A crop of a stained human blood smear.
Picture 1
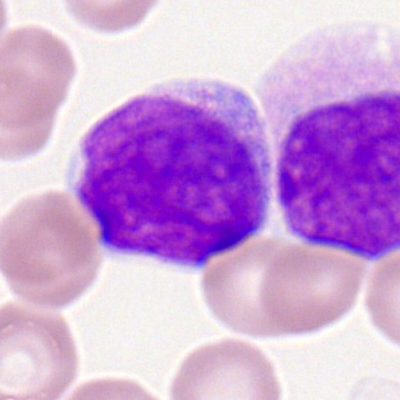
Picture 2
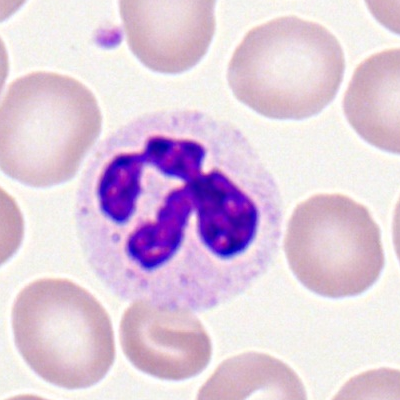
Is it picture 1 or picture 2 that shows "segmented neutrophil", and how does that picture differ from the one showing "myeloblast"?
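The cell in the middle of picture 1 is a myeloblast, and the one in picture 2 is a segmented neutrophil. Start with how much cytoplasm each has: in the myeloblast the nucleus fills most of the cell and leaves only a narrow pale blue rim, while the segmented neutrophil has abundant, pale pinkish-lilac cytoplasm.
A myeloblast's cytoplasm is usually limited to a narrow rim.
Now look inside that cytoplasm: fine lilac granules are scattered through the neutrophil's, and neither cell shows any vacuoles. The neutrophil's chromatin is dark purple and coarsely clumped, with no nucleoli visible.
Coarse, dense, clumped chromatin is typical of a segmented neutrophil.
Both cells have smooth outlines, rounded in the myeloblast and round in the neutrophil. Notice too the second cell with a large purple nucleus lying right against the myeloblast's right side.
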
